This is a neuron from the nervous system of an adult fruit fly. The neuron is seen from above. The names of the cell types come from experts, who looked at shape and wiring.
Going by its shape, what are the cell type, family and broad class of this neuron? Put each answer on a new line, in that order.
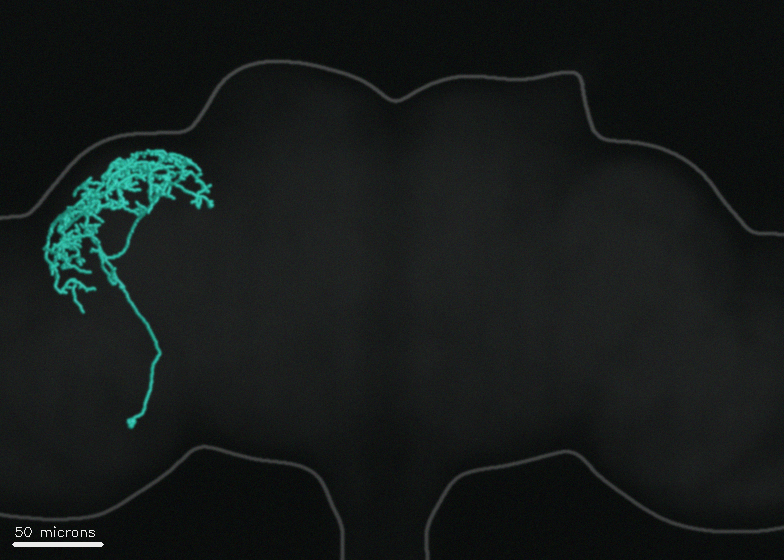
AVLP558
hemilineage VLPp1
central-brain intrinsic neuron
